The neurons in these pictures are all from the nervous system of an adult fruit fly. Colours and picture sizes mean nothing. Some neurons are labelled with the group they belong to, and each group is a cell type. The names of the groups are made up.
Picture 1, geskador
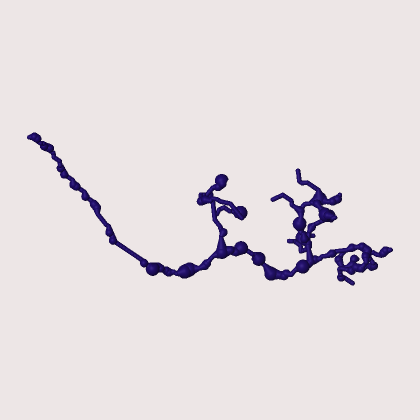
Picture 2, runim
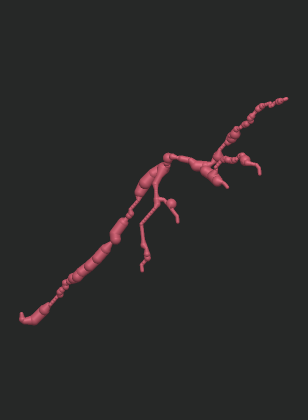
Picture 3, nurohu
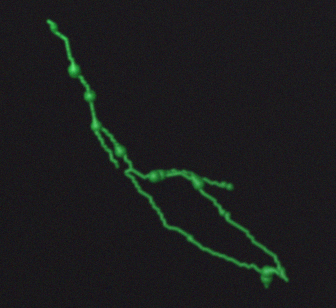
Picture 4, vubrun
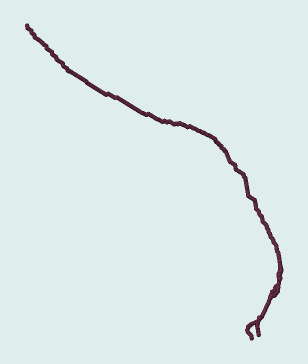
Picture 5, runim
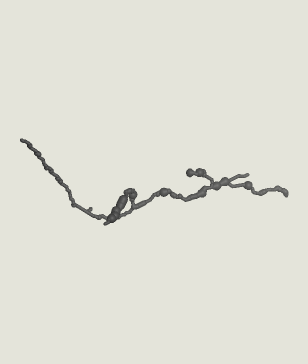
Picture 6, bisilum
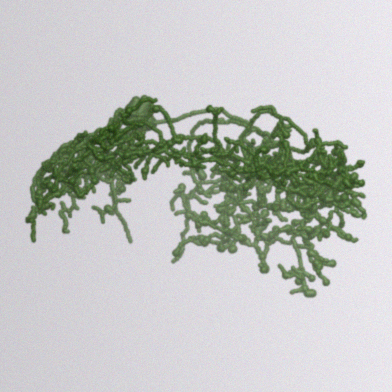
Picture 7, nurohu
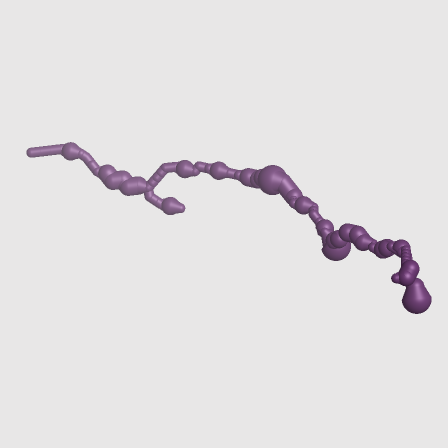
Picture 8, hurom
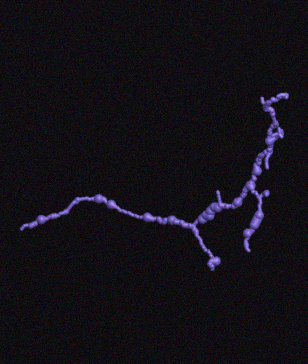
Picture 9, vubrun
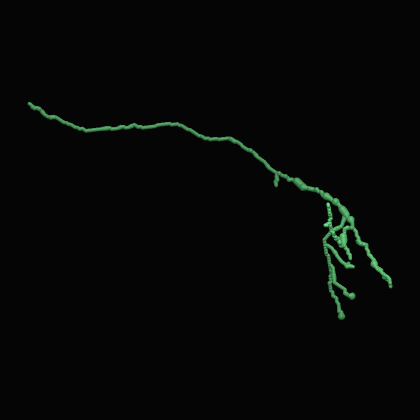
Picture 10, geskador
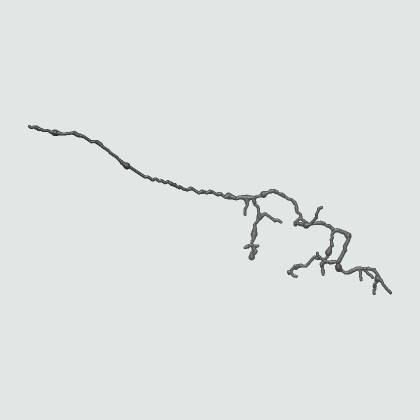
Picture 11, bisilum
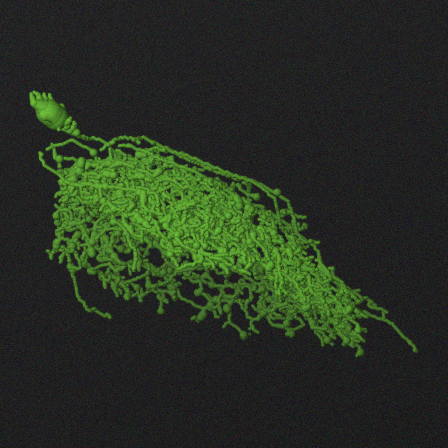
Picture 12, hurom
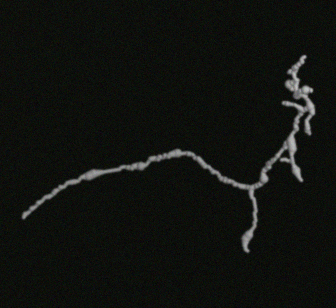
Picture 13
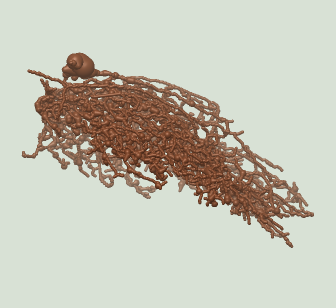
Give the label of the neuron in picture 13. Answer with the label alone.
bisilum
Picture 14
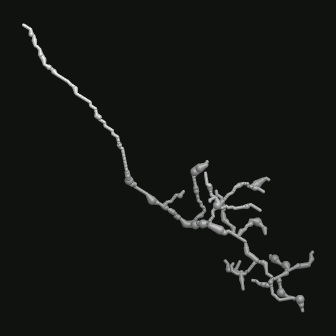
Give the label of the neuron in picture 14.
geskador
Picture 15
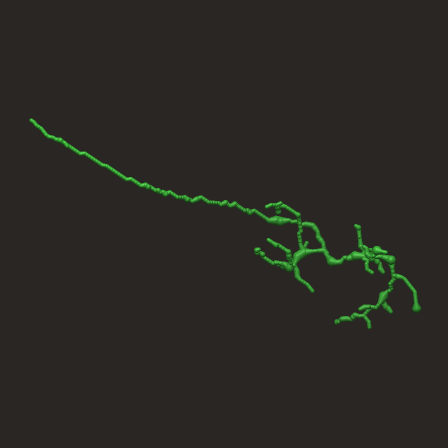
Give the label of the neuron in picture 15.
geskador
